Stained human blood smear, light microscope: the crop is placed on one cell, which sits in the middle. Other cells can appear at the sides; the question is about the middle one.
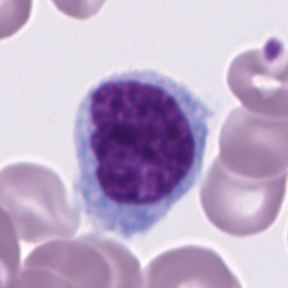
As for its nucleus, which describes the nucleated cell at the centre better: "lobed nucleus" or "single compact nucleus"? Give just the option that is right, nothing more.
Single compact nucleus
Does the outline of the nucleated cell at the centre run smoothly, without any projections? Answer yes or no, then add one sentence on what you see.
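No. The cell's edge is irregular and slightly frayed rather than smooth.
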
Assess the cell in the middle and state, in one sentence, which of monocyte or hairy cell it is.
The cell nearest the centre of this crop is a monocyte.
